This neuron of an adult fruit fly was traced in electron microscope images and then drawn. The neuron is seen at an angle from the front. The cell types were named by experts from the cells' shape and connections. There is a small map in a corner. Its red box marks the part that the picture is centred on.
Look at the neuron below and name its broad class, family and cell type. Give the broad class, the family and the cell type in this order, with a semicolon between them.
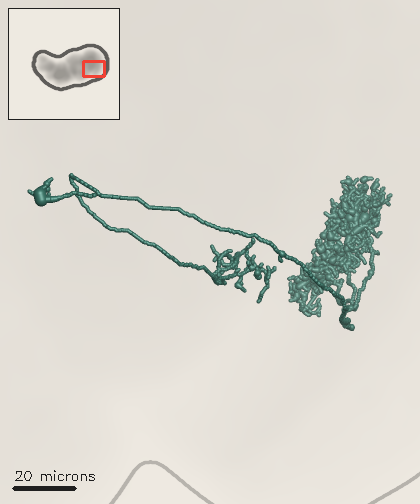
optic-lobe intrinsic neuron; MeLo; MeLo9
